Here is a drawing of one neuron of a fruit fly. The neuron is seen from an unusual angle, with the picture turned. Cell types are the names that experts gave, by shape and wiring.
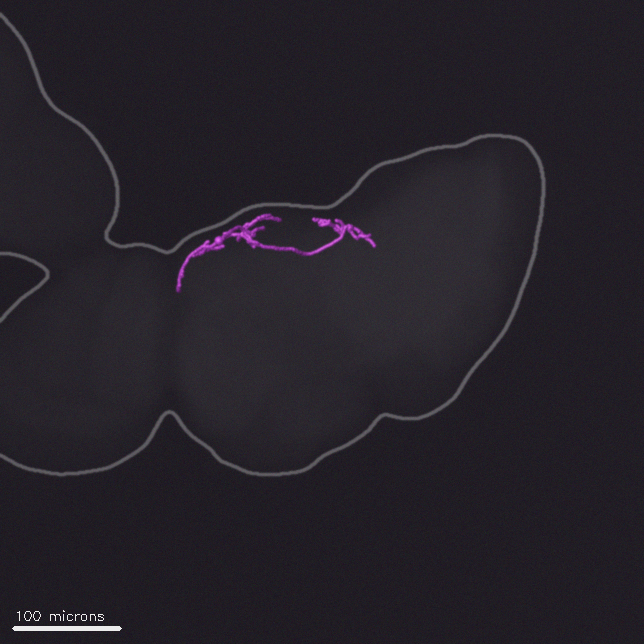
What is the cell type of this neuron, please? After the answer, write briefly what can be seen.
The cell type is SMP229. This is a central-brain intrinsic neuron. By the scale bar it is about 190 microns wide in this view. As drawn here it is more than twice as wide as it is tall.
